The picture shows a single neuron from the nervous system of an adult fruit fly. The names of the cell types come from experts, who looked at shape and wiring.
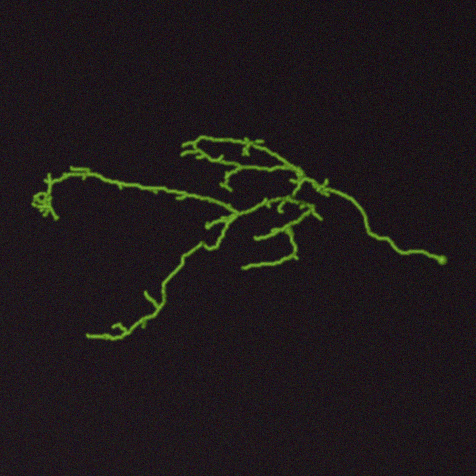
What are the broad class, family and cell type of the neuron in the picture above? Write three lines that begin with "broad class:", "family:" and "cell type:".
broad class: nerve-cord intrinsic neuron
family: hemilineage 20A.22A
cell type: IN20A.22A088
